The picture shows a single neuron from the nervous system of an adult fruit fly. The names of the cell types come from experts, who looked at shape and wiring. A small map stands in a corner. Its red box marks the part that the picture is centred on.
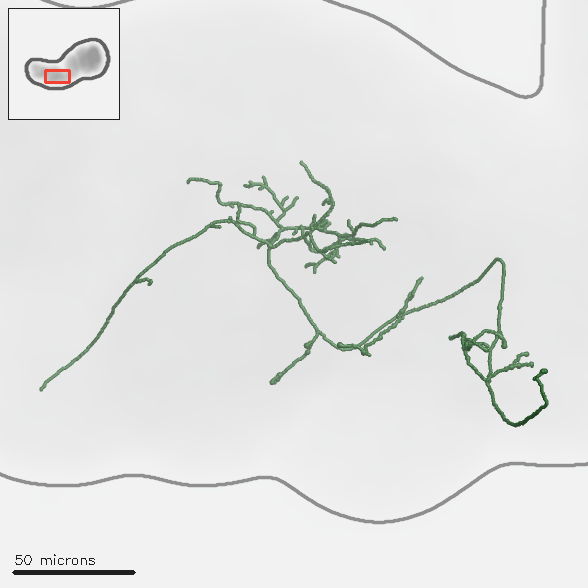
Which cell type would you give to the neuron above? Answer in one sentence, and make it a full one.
Of the cell type IN12B079_c is this neuron.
